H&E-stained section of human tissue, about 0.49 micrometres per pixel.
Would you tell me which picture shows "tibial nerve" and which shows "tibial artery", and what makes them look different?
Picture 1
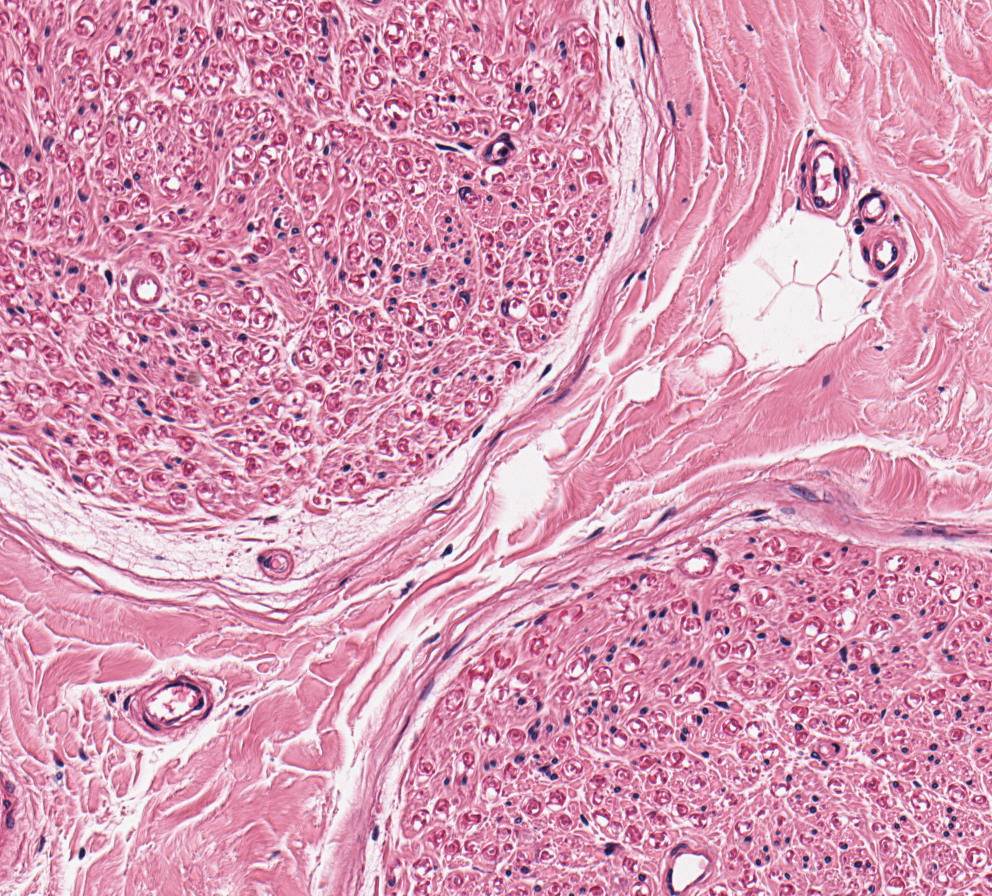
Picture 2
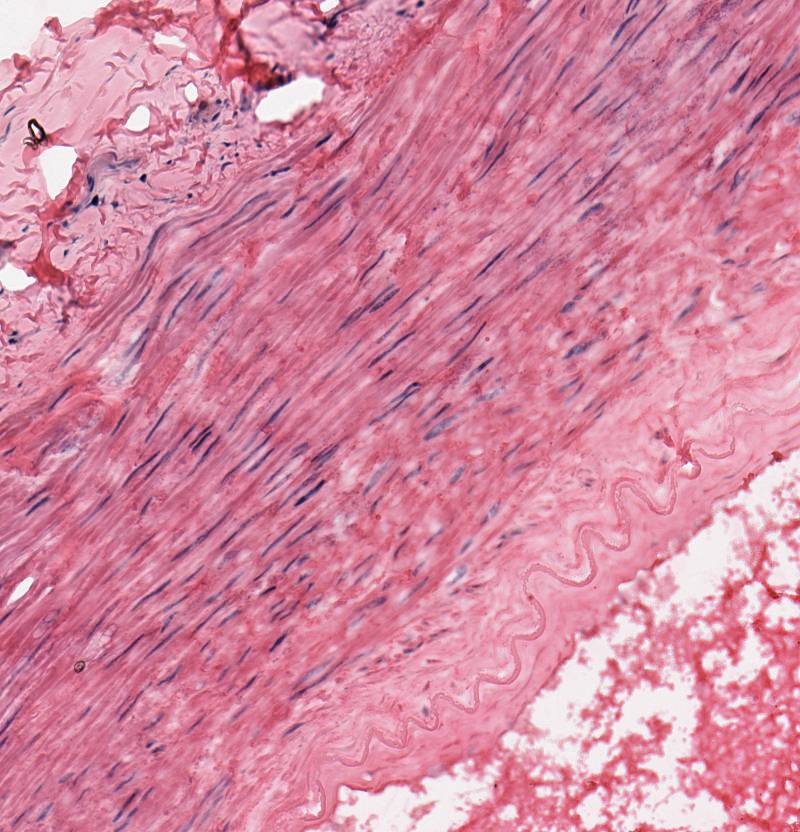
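The tibial nerve is in picture 1 and the tibial artery in picture 2. The nerve field holds two large rounded bundles of nerve fibres, one at upper left and one at lower right. In both, the fibres are cut across as many small round profiles, many with a small pink central axon ringed by a pale halo, and small dark nuclei lie sparsely between them.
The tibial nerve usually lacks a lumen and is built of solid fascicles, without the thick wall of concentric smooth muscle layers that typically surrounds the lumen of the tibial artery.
In the artery, smooth muscle cells with elongated, dark blue, spindle-shaped nuclei fill the middle of the field, running parallel to a wavy lamina from lower left to upper right. Between that lamina and the lumen lies a pale pink band with very few nuclei. Loose pale connective tissue with scattered small nuclei and empty spaces occupies the upper-left corner.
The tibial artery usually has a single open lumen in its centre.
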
